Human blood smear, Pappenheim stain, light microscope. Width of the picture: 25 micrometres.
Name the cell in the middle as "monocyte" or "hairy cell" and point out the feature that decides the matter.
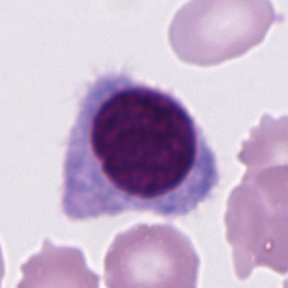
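It's a hairy cell. Trace the outline first: irregular and roughly triangular, with fine hair-like projections sticking out from its upper edge. The cell is about 14 micrometres across. Its nucleus, round in outline and about 9 micrometres across, sits off-centre toward the upper right and fills about 50% of the cell's area. The cytoplasm holds no vacuoles.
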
